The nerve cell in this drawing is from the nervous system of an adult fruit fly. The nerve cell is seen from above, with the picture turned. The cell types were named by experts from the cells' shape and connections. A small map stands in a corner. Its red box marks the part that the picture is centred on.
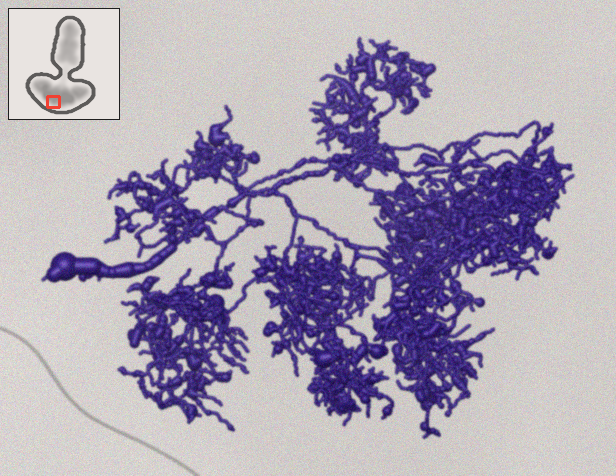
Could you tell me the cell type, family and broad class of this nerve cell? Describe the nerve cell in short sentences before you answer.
It lies in the brain. The cell body is on the left of the picture. The picture shows more than a hundred branch ends. It is of cell type lLN2P_a. The family is hemilineage ALl1_dorsal. Its broad class is central-brain intrinsic neuron.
